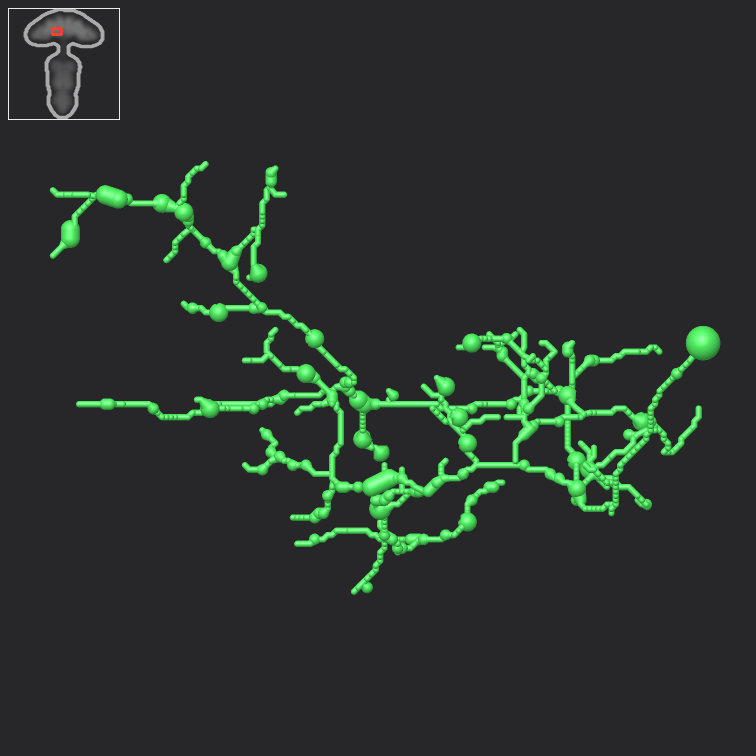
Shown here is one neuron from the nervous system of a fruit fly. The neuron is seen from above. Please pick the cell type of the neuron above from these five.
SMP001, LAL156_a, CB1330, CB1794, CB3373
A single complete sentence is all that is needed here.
For this neuron, the cell type is CB1794.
